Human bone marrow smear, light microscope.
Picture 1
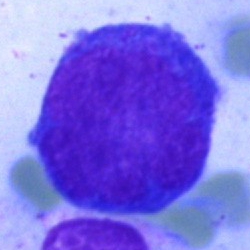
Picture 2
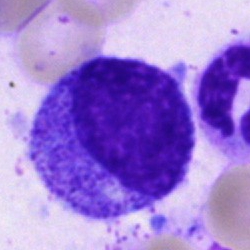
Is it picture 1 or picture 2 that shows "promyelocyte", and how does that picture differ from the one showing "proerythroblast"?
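Picture 1: proerythroblast. Picture 2: promyelocyte. Nucleus: nearly fills the whole cell in picture 1; off-centre, toward the upper right, in picture 2.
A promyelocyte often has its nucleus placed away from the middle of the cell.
Cytoplasm: only a thin deep blue rim in picture 1; in picture 2 a crescent along the lower-left side, packed with purple granules, with a paler patch next to the nucleus at the lower edge. Surface: small rounded bumps project from the upper margin in picture 1; no projections in picture 2. Picture 1 chromatin: fine and evenly spread, not clumped. Outline: roughly round in picture 1, round in picture 2. No clear vacuoles in picture 1.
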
